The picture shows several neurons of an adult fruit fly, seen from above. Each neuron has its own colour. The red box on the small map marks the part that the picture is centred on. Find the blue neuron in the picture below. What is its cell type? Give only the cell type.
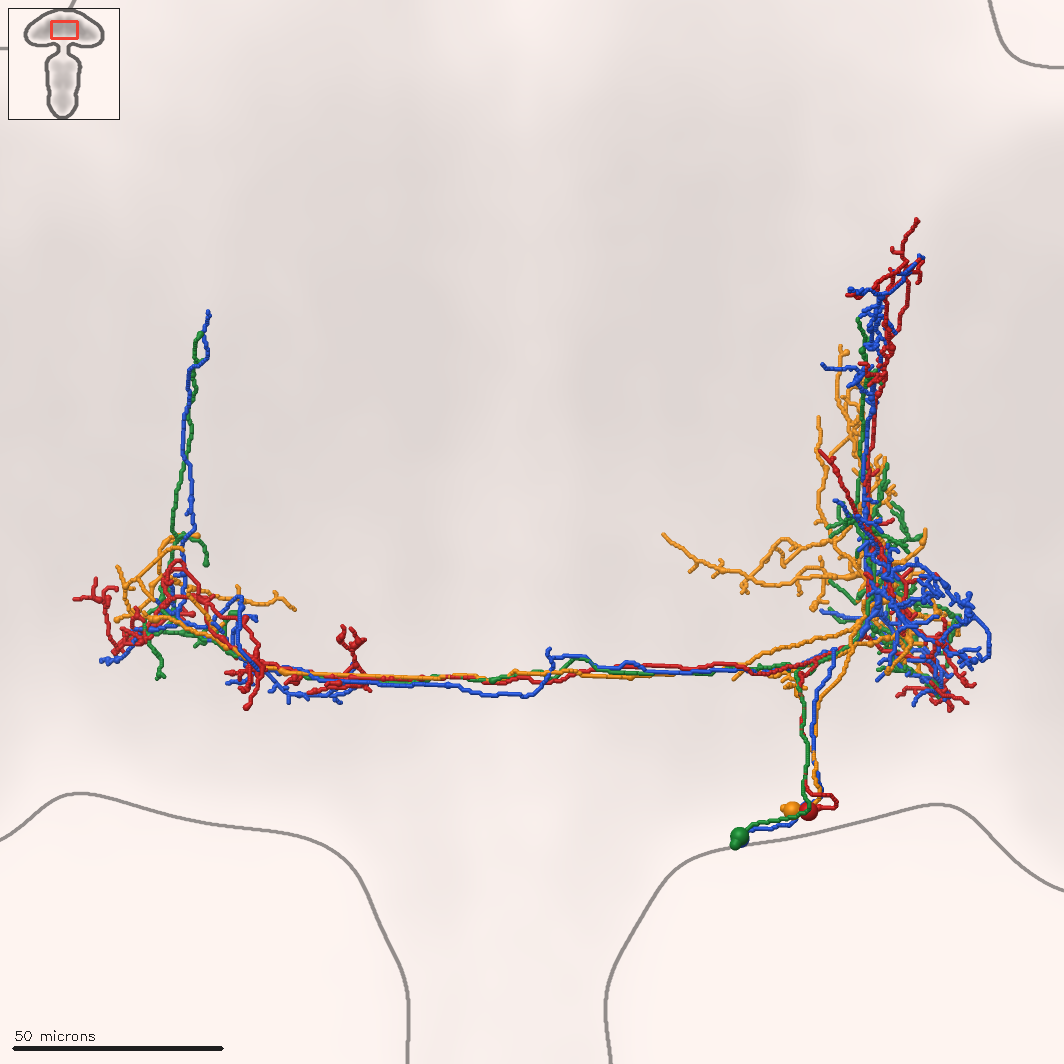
CB1477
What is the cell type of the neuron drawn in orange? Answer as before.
WED167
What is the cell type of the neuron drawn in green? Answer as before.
CB1047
